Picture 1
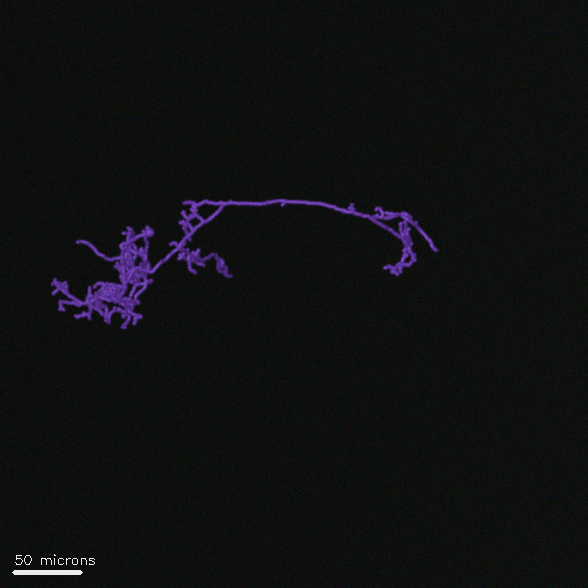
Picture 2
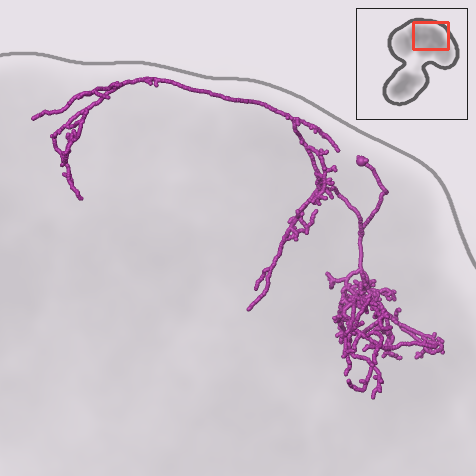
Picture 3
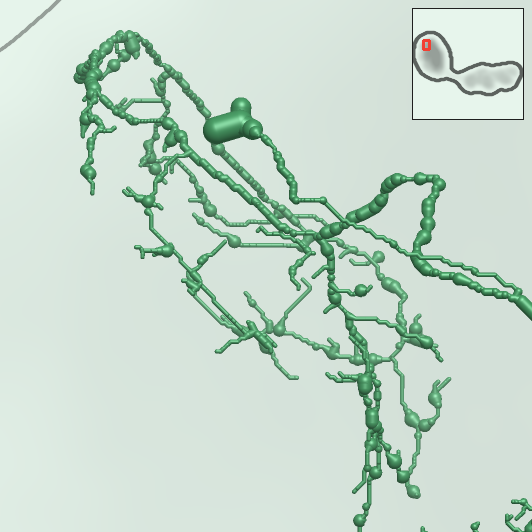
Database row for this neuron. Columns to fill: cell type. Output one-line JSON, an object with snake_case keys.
{"cell_type": "AVLP753m"}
